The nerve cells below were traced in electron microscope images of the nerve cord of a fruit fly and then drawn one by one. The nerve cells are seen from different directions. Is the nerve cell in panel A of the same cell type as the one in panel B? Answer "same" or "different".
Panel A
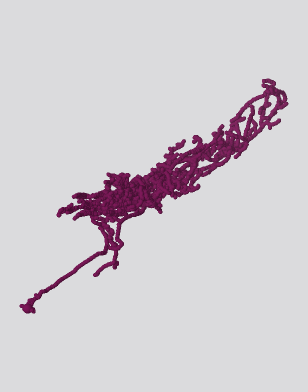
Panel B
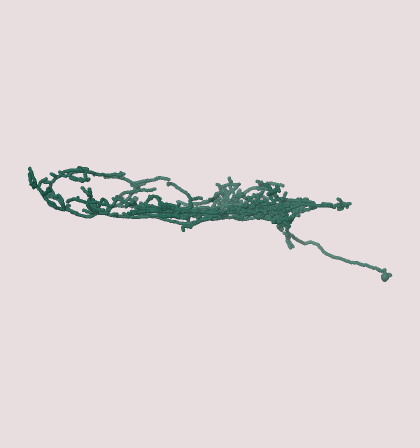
same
